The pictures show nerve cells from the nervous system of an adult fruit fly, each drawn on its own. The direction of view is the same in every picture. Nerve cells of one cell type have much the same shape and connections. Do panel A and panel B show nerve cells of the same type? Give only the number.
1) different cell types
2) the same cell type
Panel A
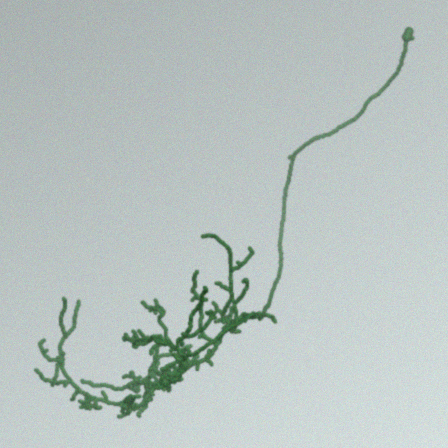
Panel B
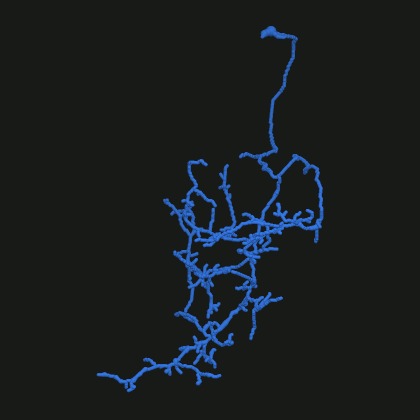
2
